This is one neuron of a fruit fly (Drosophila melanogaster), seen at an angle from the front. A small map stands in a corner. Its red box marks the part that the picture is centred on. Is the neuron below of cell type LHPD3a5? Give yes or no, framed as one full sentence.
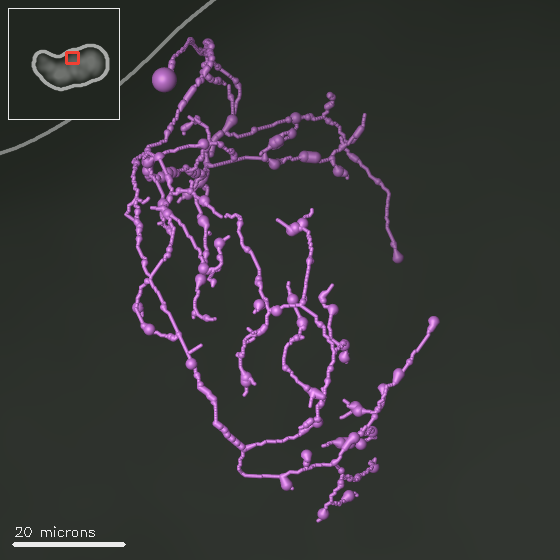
No, it is not cell type LHPD3a5 but another one that this neuron belongs to.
